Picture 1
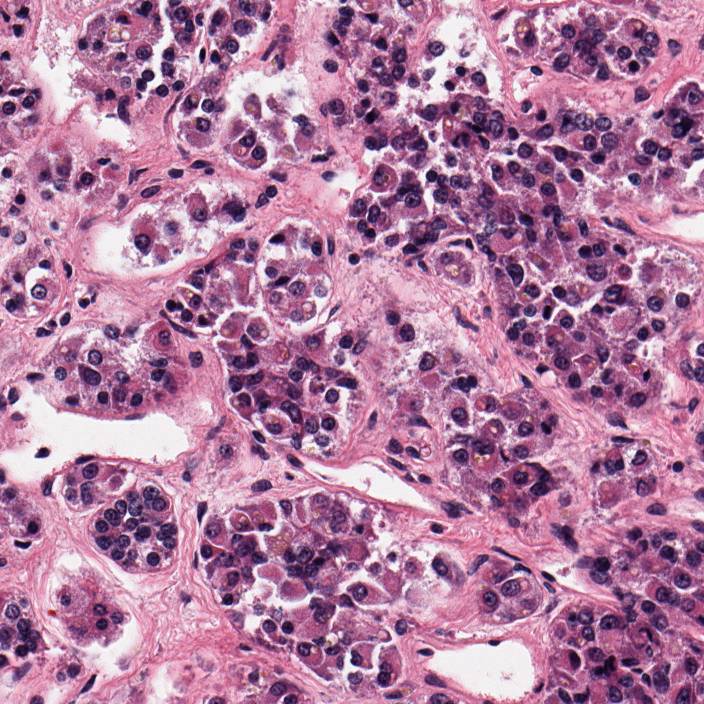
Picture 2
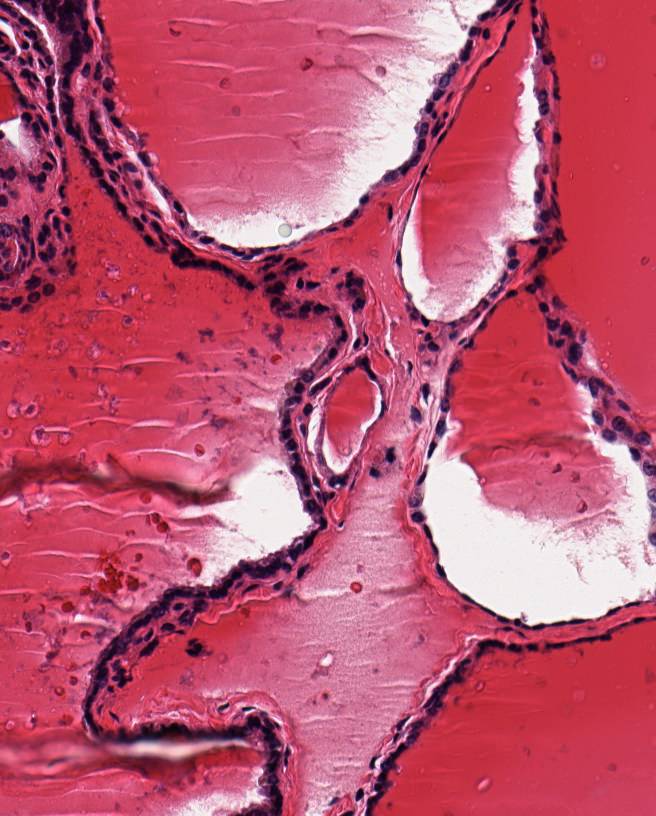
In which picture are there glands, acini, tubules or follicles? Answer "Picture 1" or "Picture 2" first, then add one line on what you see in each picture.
Picture 2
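What picture 1 shows: The nested cells do not form glands with central lumina.
What picture 2 shows: Most of the field is taken up by large, closely packed follicles filled with pink material and separated only by thin partitions.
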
